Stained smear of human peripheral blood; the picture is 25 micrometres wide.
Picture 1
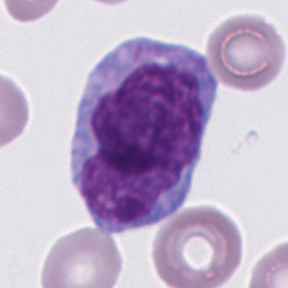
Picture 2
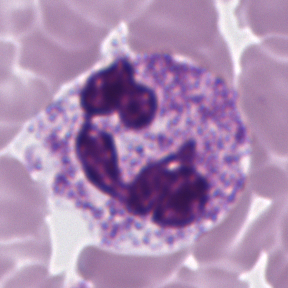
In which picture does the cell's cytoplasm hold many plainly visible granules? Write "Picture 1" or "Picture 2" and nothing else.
Picture 2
